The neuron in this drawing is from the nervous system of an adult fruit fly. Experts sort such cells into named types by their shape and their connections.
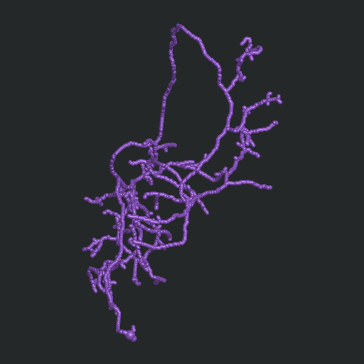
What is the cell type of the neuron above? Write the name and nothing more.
PVLP144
